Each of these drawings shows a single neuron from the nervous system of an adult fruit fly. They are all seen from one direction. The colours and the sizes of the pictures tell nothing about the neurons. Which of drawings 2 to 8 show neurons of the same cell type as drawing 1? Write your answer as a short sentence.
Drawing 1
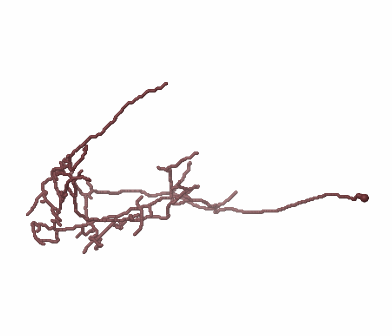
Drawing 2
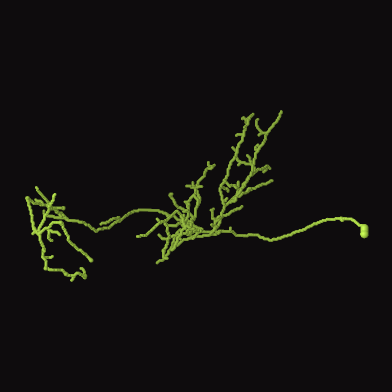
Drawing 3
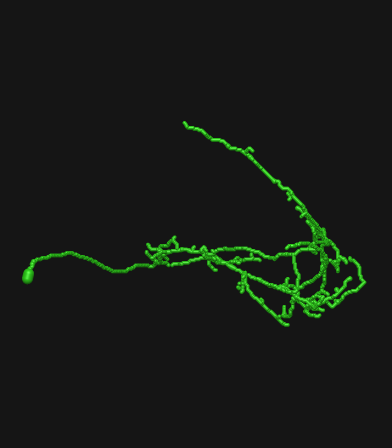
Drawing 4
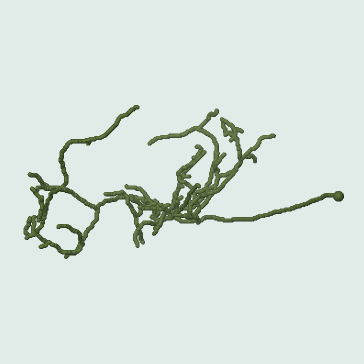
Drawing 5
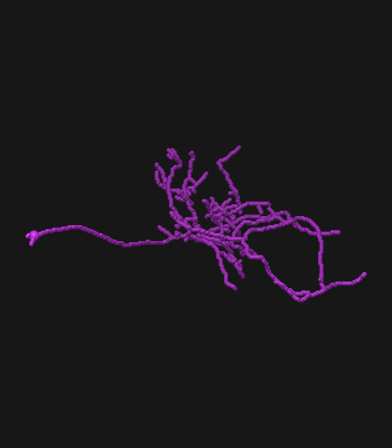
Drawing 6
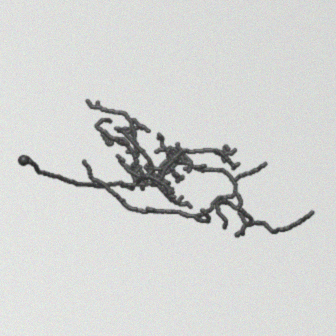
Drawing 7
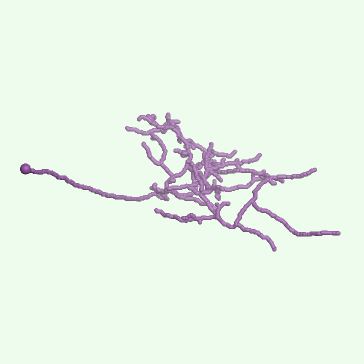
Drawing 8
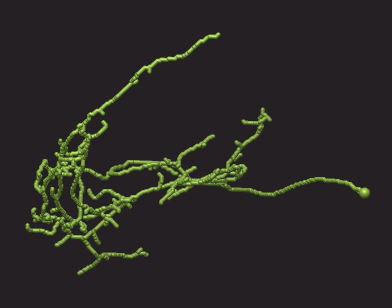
Drawing 3 and drawing 8 are of the same cell type.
